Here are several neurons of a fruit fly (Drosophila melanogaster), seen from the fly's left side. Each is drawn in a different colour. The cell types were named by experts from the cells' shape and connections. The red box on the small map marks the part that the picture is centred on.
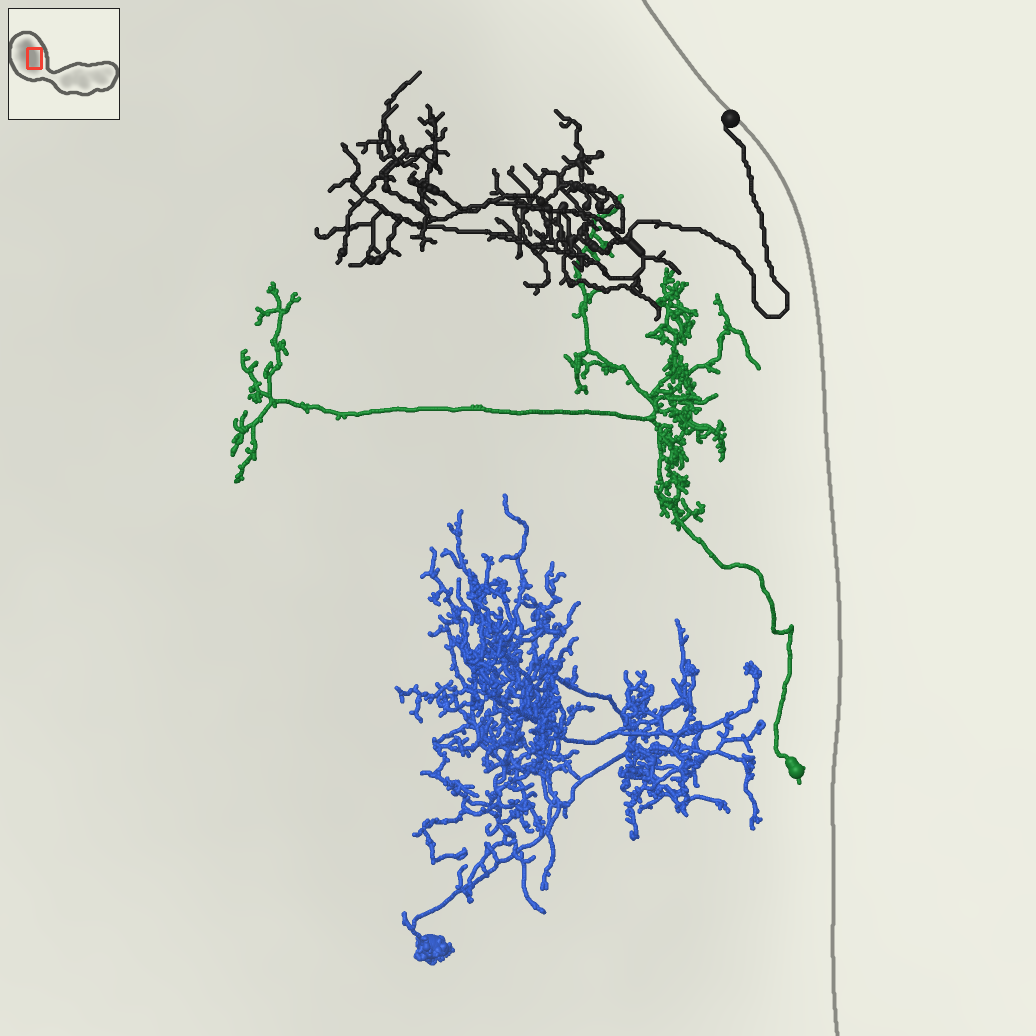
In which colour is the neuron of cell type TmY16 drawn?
blue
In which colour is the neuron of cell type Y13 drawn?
green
